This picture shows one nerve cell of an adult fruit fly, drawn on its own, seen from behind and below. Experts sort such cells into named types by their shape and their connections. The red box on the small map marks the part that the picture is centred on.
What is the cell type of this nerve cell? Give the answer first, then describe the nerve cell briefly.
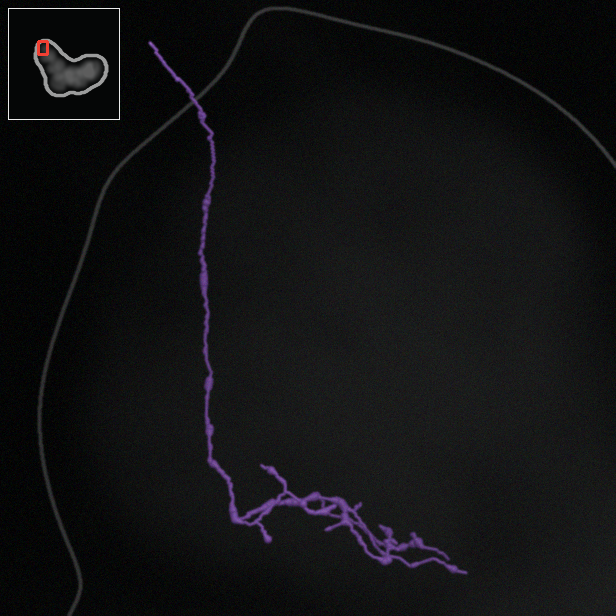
Its cell type is SNxx03. Its broad class is sensory neuron entering the nerve cord. No cell body is drawn. There are a dozen or fewer branch ends.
